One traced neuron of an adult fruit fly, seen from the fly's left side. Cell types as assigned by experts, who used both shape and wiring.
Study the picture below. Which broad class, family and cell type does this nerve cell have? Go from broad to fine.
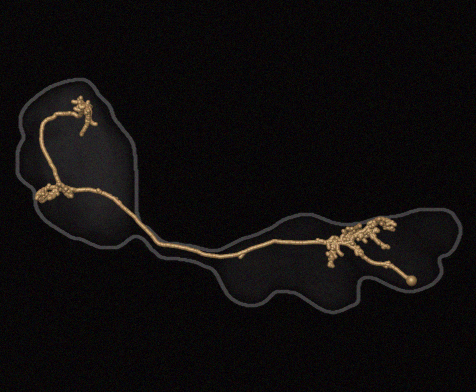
ascending neuron; hemilineage 27X; AN27X017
